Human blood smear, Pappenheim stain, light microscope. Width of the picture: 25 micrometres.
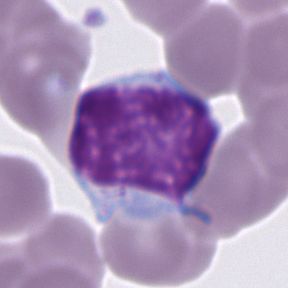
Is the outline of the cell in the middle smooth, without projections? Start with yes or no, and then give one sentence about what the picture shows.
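No. Small pointed cytoplasmic projections extend from the lower edge of the cell.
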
